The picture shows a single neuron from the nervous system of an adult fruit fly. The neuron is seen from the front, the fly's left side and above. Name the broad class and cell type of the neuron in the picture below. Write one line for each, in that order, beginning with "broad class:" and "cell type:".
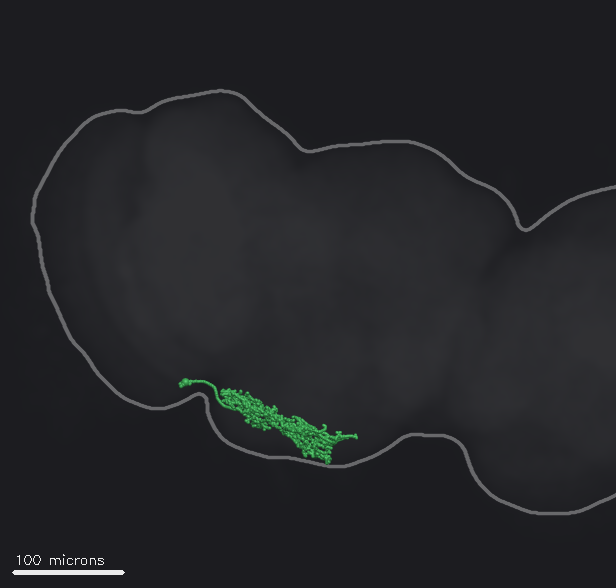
broad class: central-brain intrinsic neuron
cell type: GNG061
